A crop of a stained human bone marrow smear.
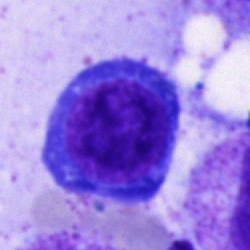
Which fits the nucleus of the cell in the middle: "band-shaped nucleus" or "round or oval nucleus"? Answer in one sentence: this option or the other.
The nucleus of this cell is one compact round or oval mass.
